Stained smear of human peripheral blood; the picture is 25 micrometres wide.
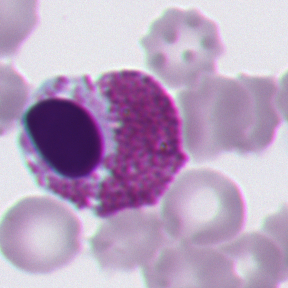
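Eosinophil in a stained peripheral blood smear, the nucleated cell at centre. The nucleus lies off-centre against the left side; its chromatin is dense and evenly dark purple, with no visible pattern. Coarse reddish-purple granules fill the cytoplasm, packed most densely in the right half.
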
